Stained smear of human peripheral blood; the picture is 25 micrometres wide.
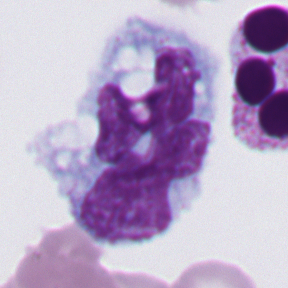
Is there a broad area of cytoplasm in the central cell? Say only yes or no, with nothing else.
Yes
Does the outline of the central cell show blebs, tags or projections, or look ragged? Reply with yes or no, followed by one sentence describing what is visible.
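Yes. The cell outline is irregular, with a ragged, frayed edge on the left side.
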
